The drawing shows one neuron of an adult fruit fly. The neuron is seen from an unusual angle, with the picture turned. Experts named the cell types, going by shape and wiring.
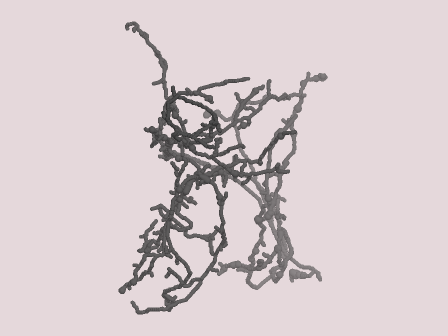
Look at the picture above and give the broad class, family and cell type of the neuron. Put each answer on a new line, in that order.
central-brain intrinsic neuron
hemilineage LHd1
SLP152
